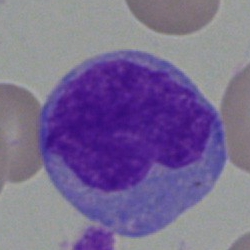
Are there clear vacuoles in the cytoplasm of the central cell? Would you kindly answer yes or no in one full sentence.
No, there are no vacuoles in the cytoplasm of this cell.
